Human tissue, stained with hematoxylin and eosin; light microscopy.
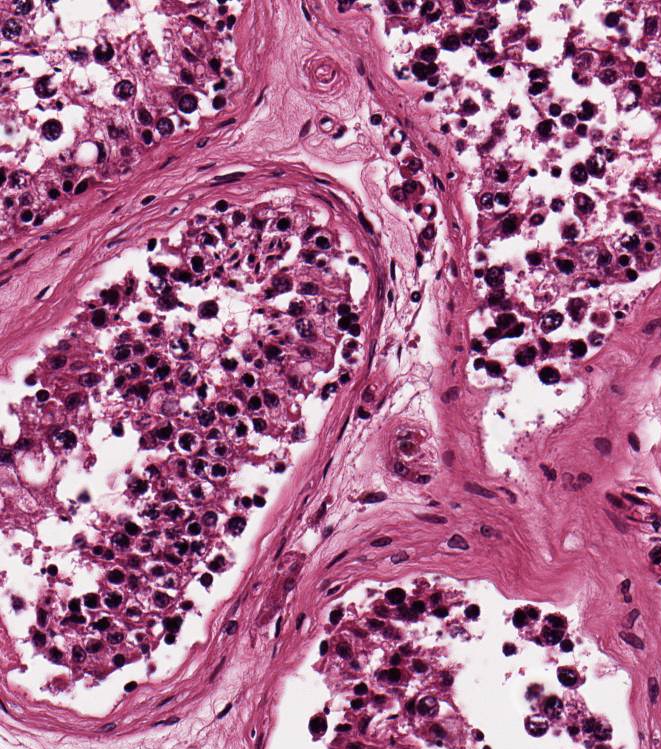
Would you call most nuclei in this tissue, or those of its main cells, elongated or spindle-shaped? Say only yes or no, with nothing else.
No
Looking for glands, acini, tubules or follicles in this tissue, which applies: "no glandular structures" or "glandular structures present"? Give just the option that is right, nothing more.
Glandular structures present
